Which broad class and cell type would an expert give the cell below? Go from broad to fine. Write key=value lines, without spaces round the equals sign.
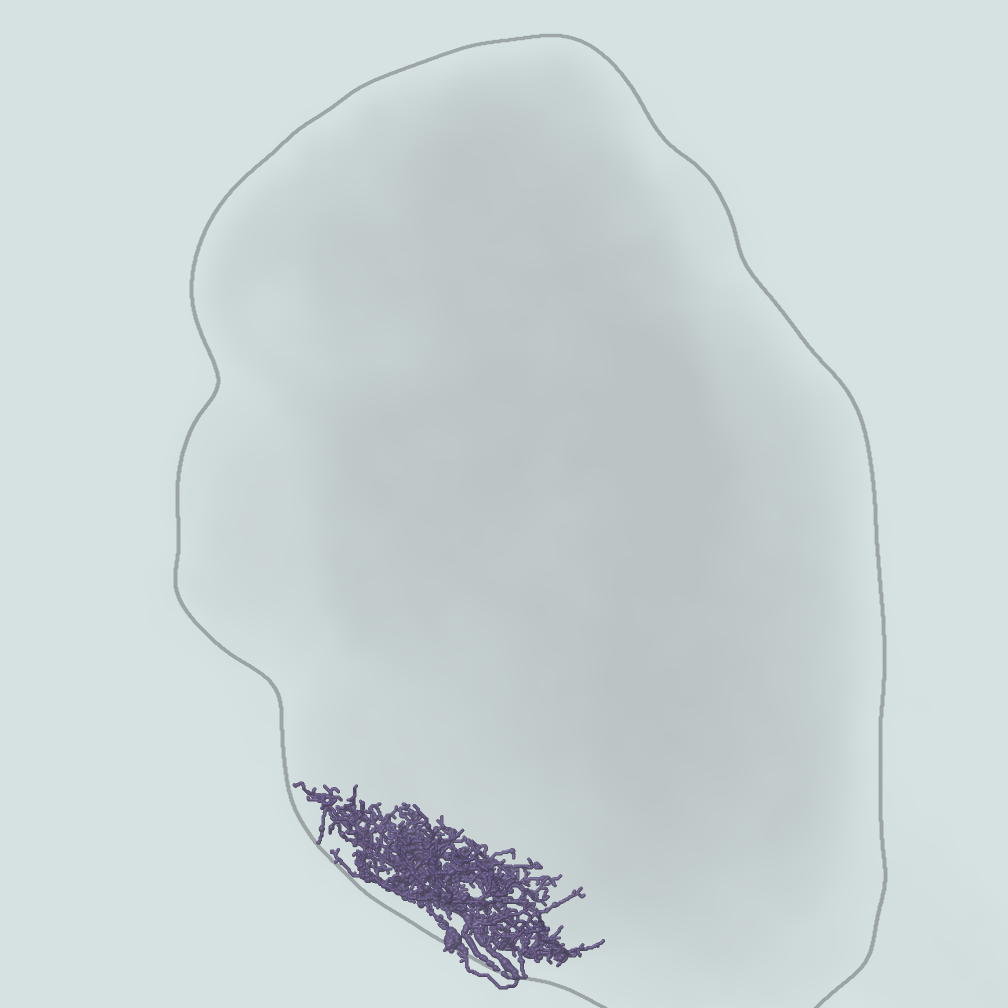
broad_class=central-brain intrinsic neuron
cell_type=GNG140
